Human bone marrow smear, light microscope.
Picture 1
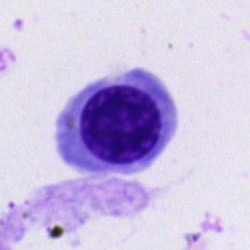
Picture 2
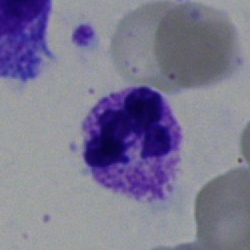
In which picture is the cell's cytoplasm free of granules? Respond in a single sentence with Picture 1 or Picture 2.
For the cell in picture 1, the cytoplasm contains no visible granules.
